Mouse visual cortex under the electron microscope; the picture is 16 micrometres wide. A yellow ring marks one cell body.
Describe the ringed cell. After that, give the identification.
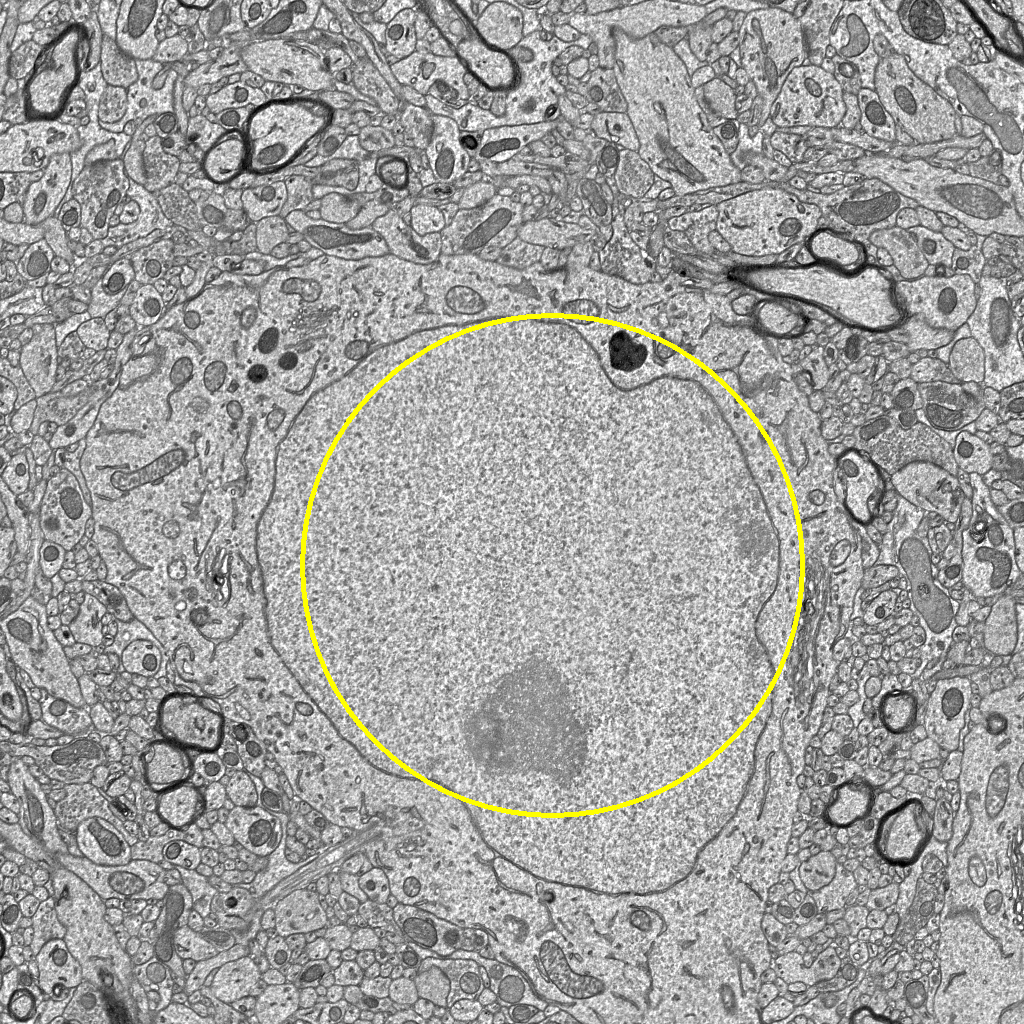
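Looking here, the nucleus is large and nearly round, filling most of the ring. Its envelope is smooth except for a shallow notch at the top. The chromatin is pale and finely granular, evenly spread, with no dark clumps along the envelope. So this is an excitatory neuron.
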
